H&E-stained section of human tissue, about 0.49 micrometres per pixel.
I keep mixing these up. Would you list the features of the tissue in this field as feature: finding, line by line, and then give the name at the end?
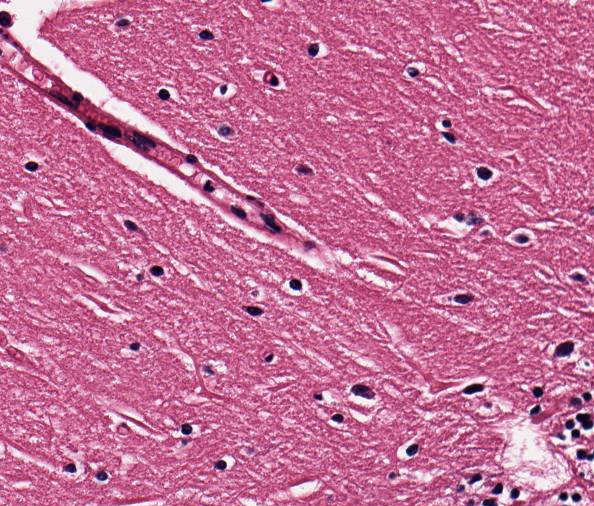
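Matrix: fine, fibrillary, pink; most of field
Organised units: none; no glands or tubules
Scattered nuclei: small, round to oval, dark; little visible cytoplasm
Halos: small, clear, around many scattered nuclei
Lower right corner: small round dark nuclei, far more densely crowded
Tissue: cerebellum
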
